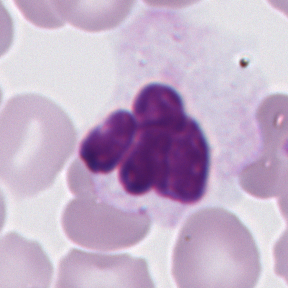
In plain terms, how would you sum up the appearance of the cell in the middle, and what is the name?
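The chromatin of this cell is dense, dark purple and coarsely clumped, and no nucleoli can be seen in the nucleus. The cytoplasm holds only fine, faint lilac granules and shows no vacuoles. This cell is a segmented neutrophil.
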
